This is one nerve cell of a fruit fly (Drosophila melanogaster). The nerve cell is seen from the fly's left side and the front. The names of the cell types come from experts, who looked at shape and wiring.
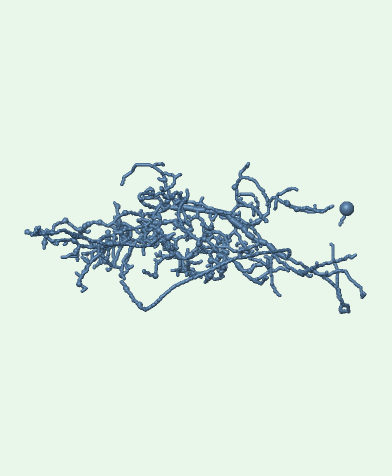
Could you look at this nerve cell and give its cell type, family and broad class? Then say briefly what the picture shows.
The cell type is SMP516. The family is hemilineage DM3_dorso_medial. This is a central-brain intrinsic neuron. Its cell body lies on the right of the picture. Dozens of branch ends can be seen.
